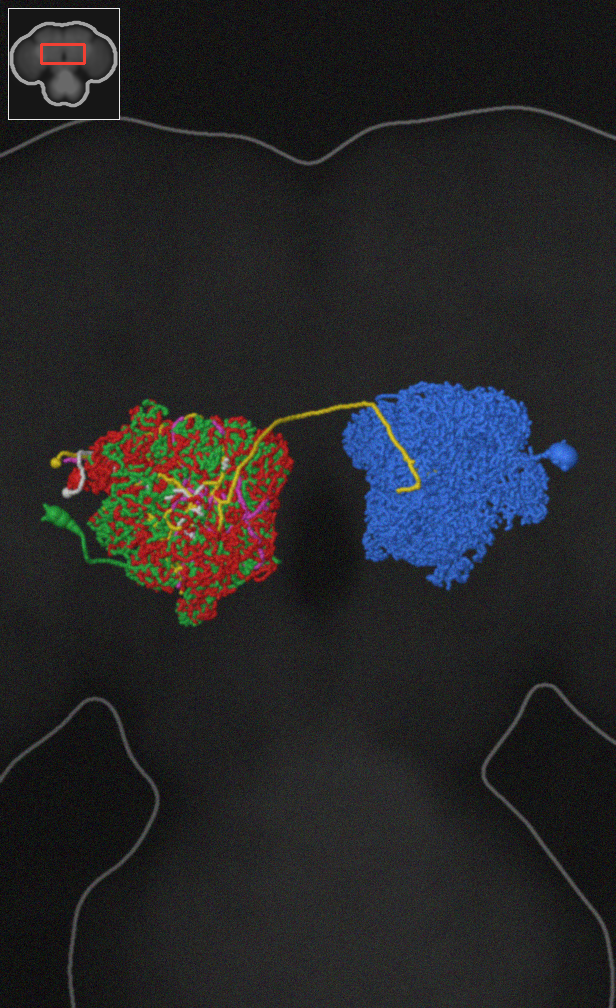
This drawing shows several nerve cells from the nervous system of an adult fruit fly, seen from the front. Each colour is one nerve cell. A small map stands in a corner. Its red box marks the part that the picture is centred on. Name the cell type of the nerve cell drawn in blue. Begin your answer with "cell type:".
cell type: lLN2F_b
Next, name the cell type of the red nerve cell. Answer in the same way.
cell type: lLN2T_e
